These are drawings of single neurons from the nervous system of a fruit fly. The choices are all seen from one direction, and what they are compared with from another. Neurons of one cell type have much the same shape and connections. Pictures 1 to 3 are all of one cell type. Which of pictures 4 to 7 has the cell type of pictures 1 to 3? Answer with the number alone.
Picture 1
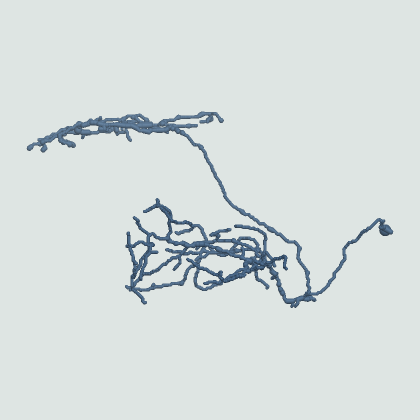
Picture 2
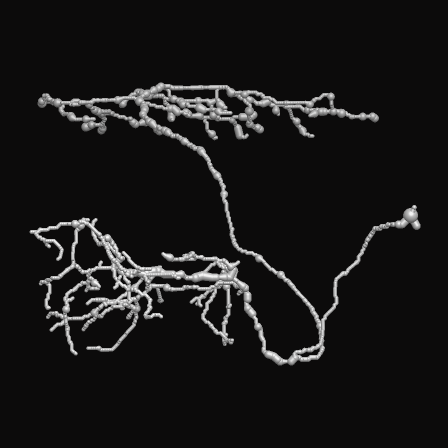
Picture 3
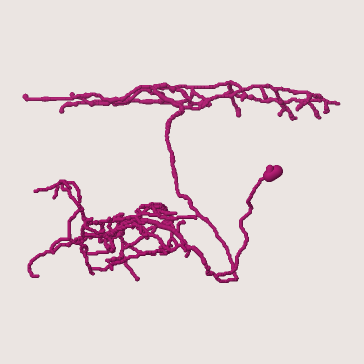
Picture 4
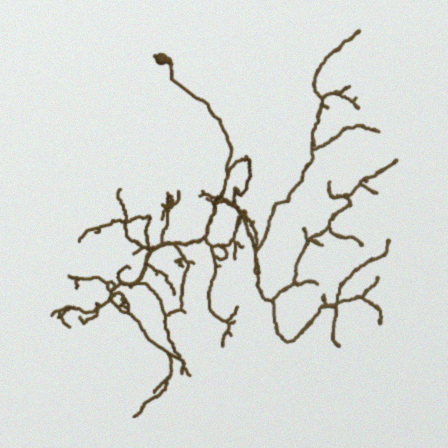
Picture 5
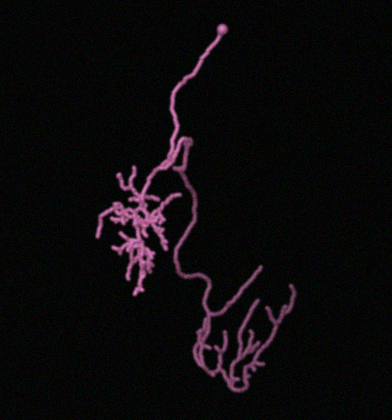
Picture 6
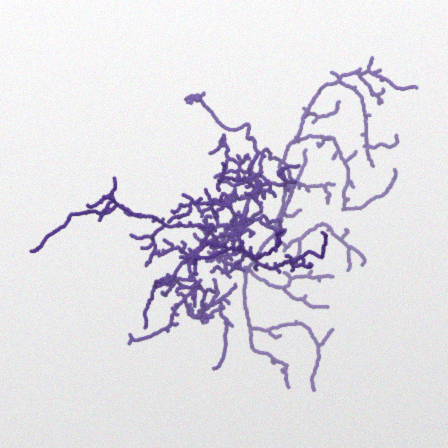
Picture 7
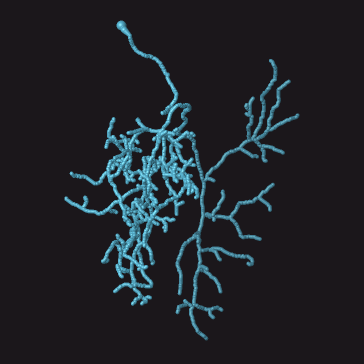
4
